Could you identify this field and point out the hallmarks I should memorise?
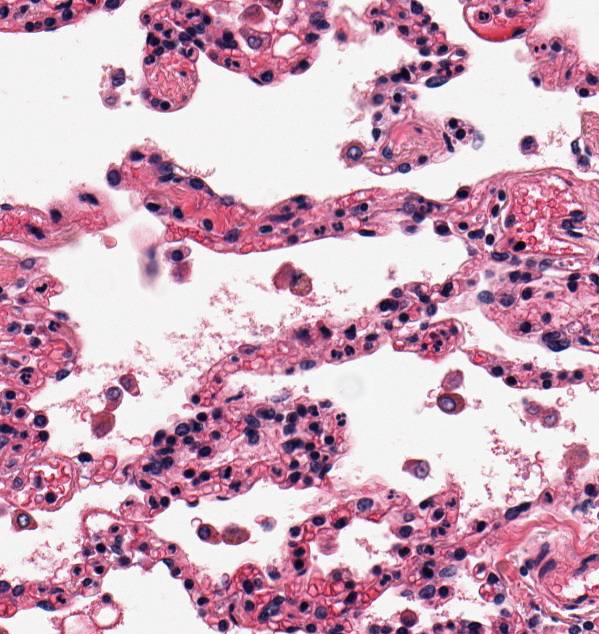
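Alveolus. Within the septum at upper right lies a vessel packed with red blood cells.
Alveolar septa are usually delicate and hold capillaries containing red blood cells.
Fine wispy pink granular material lies loose in the spaces in the middle of the field, and no glands are present anywhere.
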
